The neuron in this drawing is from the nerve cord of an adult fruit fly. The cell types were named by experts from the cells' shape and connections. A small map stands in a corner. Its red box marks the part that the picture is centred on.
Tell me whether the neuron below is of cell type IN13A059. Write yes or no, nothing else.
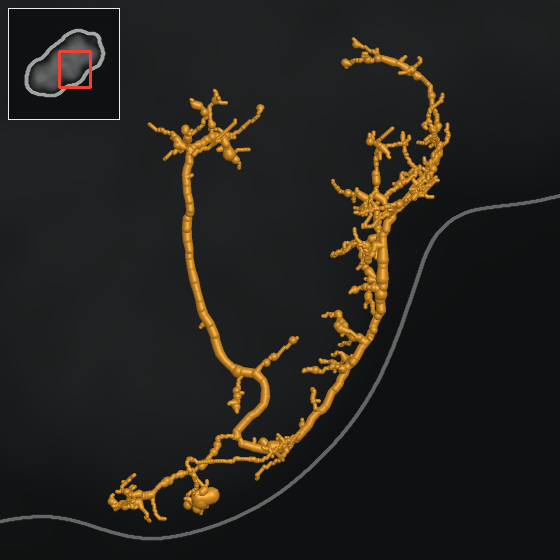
no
